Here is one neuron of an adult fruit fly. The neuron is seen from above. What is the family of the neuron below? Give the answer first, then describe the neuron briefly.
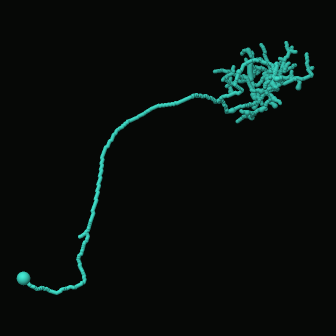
Its family is hemilineage 14A. Its broad class is nerve-cord intrinsic neuron. Its cell body lies at the lower left of the picture. In this view it is about as wide as it is tall.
